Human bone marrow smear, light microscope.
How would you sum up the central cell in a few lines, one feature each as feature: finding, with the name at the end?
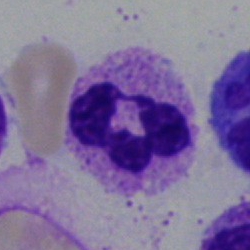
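Lobes: several, joined, ringed around a pale central space
Nucleoli: I can't see any
Granules: fine, pinkish-violet, evenly scattered through the cytoplasm
Vacuoles: none that I can find
Conclusion: segmented neutrophil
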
